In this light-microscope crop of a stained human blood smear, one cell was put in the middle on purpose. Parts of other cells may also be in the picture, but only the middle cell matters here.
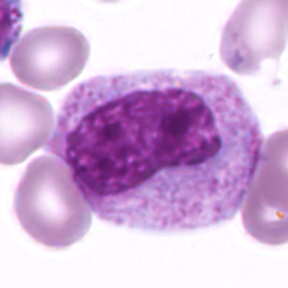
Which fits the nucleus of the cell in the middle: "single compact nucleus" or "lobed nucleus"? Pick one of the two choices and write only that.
Single compact nucleus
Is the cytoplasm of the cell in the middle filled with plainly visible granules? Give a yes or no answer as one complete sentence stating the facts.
Yes, what the cytoplasm holds is many visible granules.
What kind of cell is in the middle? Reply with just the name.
myelocyte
